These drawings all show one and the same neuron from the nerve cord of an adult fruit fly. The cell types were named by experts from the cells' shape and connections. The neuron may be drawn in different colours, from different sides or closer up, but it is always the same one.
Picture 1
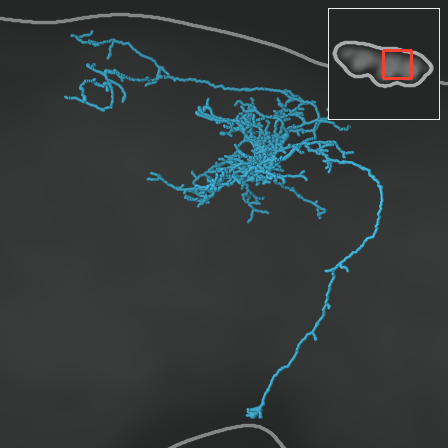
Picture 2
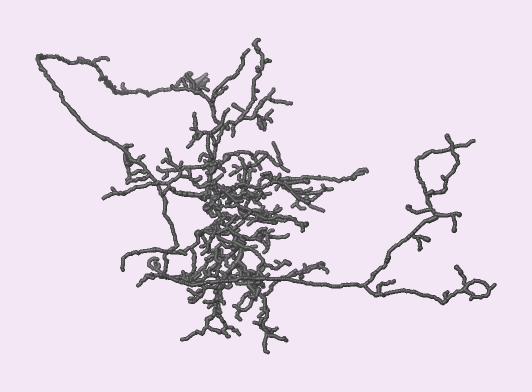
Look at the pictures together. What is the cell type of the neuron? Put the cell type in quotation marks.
"IN06A039"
